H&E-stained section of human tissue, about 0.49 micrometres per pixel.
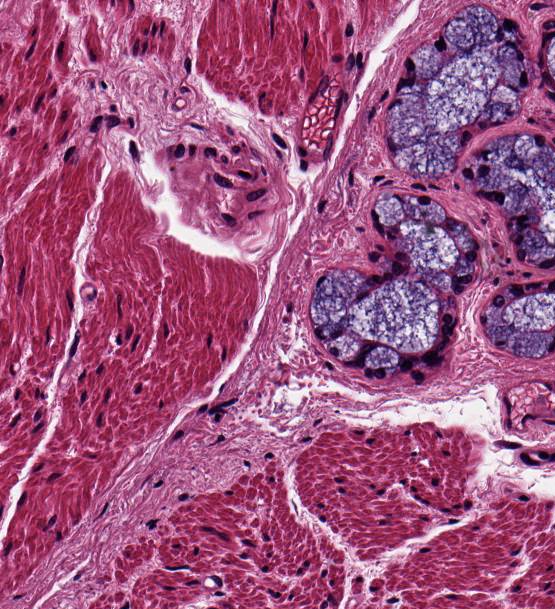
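Mucosa of the esophagus. Upper right, look for lobules of pale glands: their mucous cells have pale, foamy, bluish-grey cytoplasm, with small dark nuclei flattened against the acini's outer edges. Deep pink smooth muscle is cut lengthwise on the left, more nearly across at the bottom.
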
